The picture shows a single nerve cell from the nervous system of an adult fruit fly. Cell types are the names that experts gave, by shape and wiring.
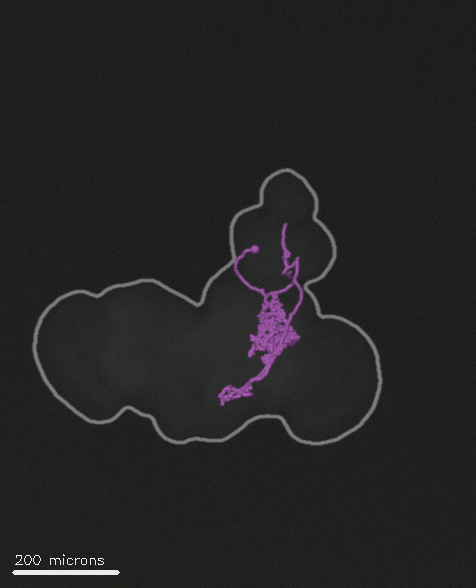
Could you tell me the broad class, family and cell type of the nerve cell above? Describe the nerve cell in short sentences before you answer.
The cell body can be seen in the middle of the picture. From top to bottom in the picture it spans about 350 microns. It is an ascending neuron. Its family is hemilineage 19B. The cell type is AN19B032.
